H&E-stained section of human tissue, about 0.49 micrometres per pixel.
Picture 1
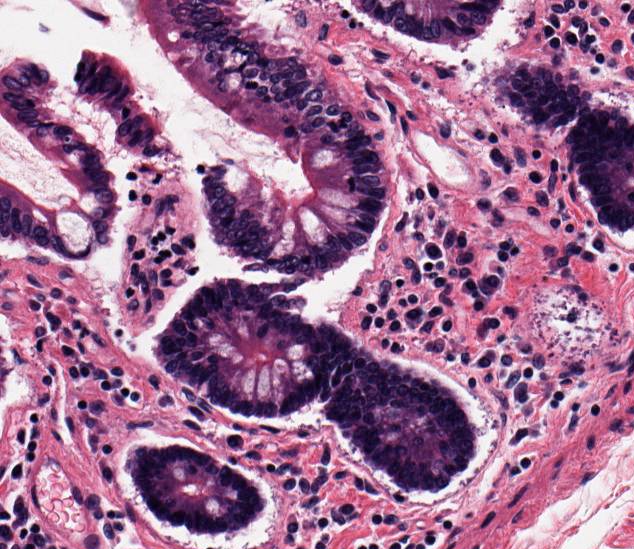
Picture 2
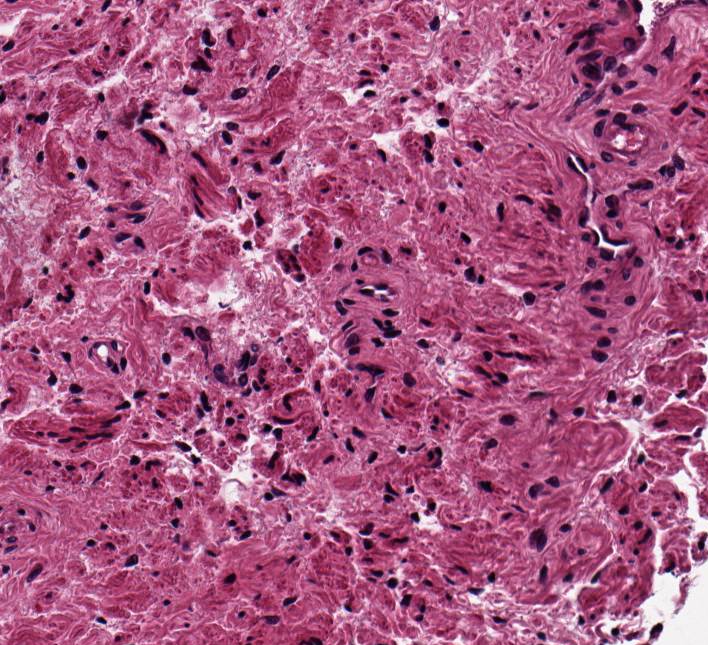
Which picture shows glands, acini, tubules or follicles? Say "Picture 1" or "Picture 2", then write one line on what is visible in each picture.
Picture 1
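In picture 1: Glands cut in round and oblique cross-section are scattered across the field, separated by cellular stroma.
In picture 2: No epithelium or glands are present anywhere in the field.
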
